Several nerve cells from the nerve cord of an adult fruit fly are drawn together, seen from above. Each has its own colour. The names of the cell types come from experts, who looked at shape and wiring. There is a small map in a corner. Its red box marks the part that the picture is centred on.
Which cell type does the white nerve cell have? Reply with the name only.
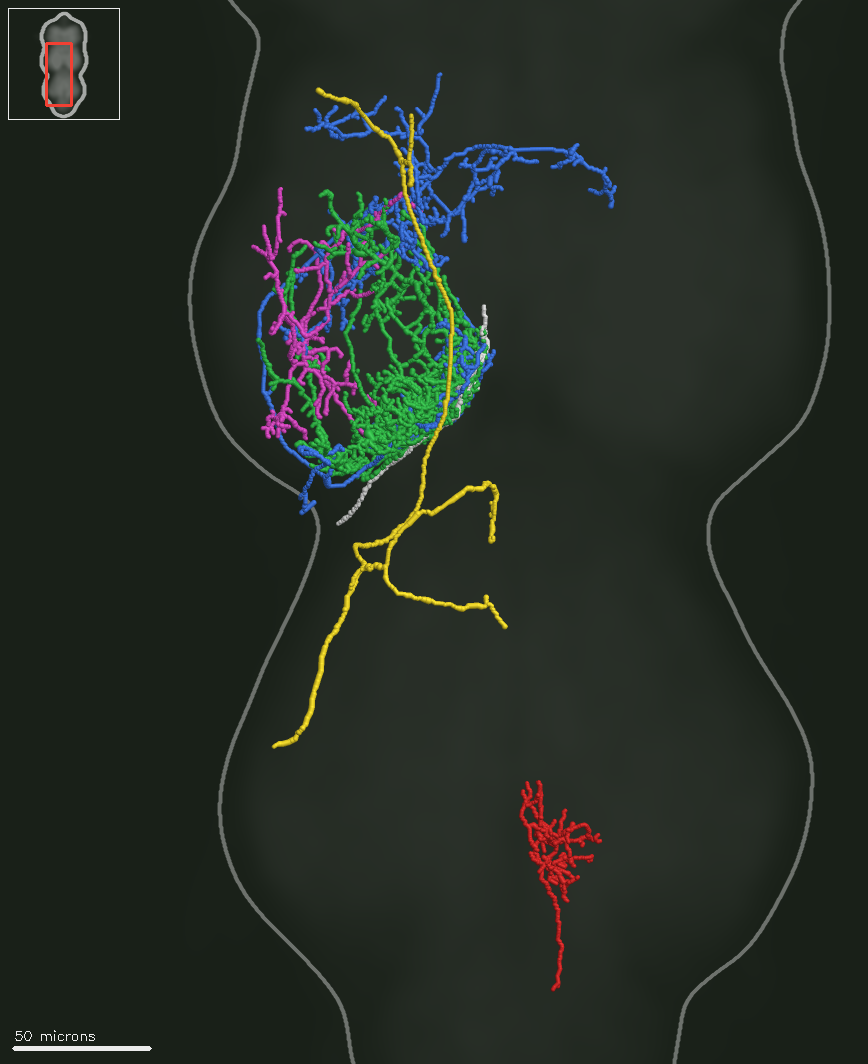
SNta43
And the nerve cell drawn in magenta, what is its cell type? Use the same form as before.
SNta45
